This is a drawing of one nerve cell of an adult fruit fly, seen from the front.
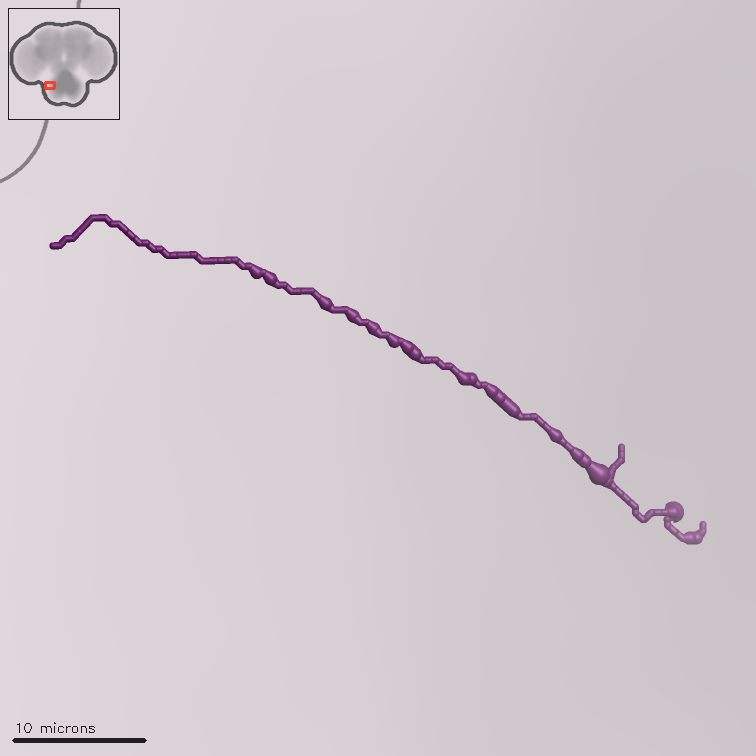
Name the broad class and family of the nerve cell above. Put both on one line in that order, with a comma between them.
sensory neuron entering the nerve cord, class mechanosensory tactile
